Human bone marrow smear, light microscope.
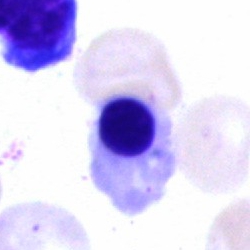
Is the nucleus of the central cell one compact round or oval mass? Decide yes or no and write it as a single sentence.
Yes, a single compact round or oval mass makes up the nucleus.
